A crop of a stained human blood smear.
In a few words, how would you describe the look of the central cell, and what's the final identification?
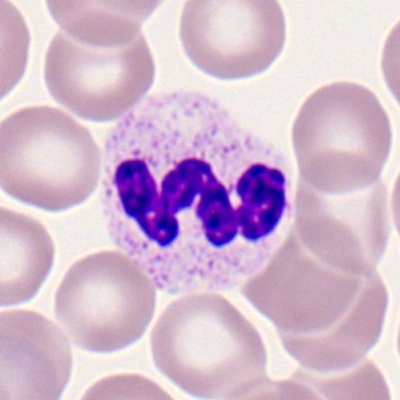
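The cell has a roughly round outline with a smooth edge. Its nucleus is divided into several lobes linked in a chain across the cell. Fine violet granules are scattered throughout the cytoplasm, and no vacuoles are visible. This is a segmented neutrophil.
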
